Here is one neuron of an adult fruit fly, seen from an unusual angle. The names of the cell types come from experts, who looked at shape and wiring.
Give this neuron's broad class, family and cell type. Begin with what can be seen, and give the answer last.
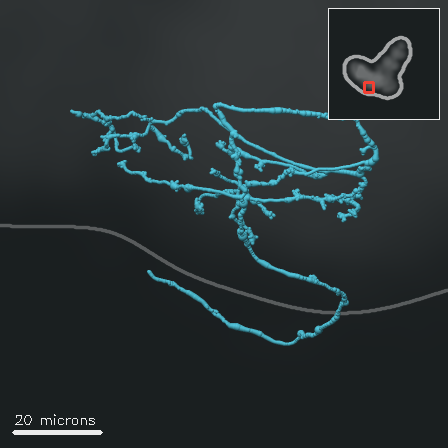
No cell body is drawn. From left to right in the picture it spans about 70 microns. Its broad class is sensory neuron entering the brain. The name of its family is class mechanosensory. Its cell type is aPhM5.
